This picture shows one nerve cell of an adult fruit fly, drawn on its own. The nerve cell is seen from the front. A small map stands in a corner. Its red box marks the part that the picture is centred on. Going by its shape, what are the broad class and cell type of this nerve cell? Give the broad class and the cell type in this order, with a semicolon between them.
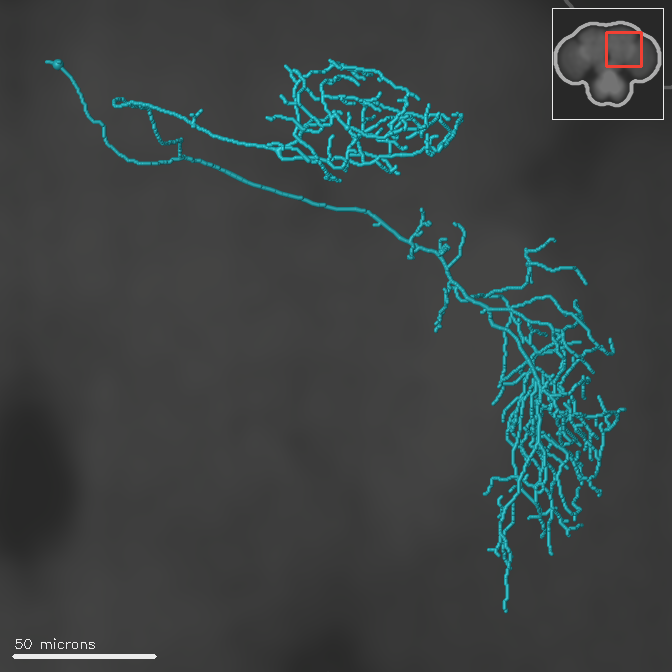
visual projection neuron; AOTU045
